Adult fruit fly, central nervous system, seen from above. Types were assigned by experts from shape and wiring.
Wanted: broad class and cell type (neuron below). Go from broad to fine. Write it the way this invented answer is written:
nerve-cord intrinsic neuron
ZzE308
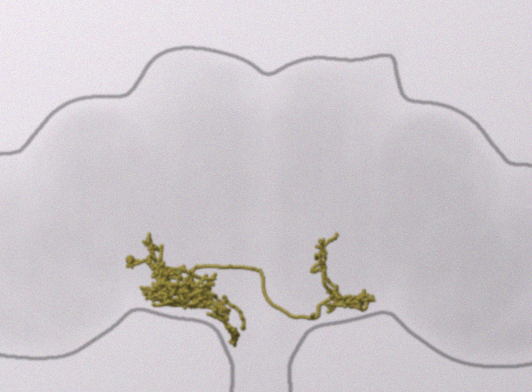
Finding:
central-brain intrinsic neuron
GNG285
